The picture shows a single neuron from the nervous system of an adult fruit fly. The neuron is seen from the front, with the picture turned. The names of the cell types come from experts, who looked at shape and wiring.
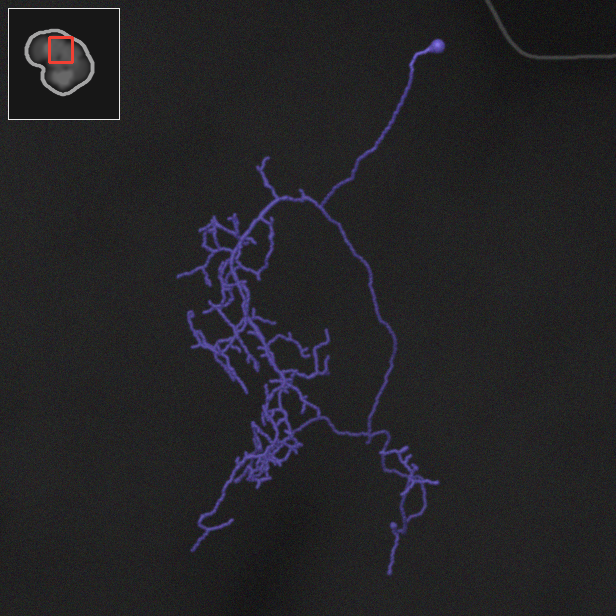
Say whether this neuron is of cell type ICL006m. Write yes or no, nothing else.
yes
